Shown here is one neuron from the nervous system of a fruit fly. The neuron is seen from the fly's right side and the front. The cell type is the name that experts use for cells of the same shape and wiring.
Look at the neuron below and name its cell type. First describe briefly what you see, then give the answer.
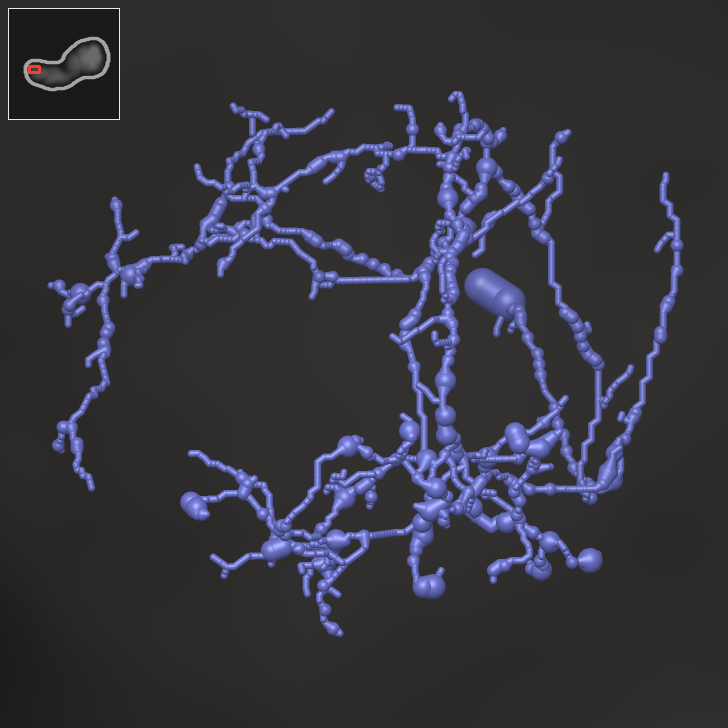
The picture shows dozens of branch ends. As drawn here it is about as wide as it is tall. It is a nerve-cord intrinsic neuron. The cell type is INXXX440.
